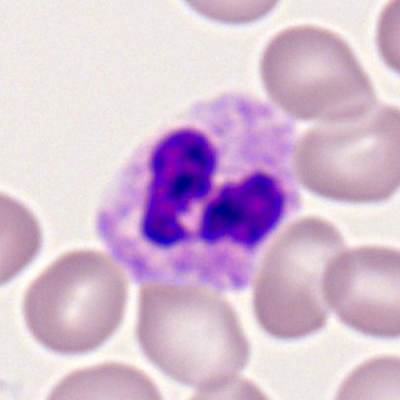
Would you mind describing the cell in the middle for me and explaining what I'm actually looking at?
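Roughly round in outline, the cell has a nucleus divided into two lobes, in which no nucleoli are visible. Fine, faint granules speckle the cytoplasm. It is a segmented neutrophil.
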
